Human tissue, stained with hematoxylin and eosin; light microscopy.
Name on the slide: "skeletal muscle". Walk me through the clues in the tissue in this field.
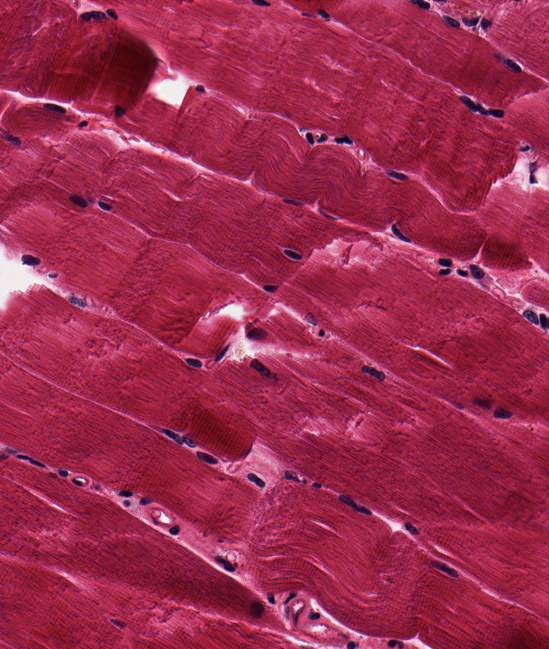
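I can follow fine transverse cross-striations running across the fibres along their length, and that suits skeletal muscle.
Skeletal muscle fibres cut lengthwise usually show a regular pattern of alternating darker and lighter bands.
Then the dark, elongated nuclei: they lie at the edges of the fibres rather than in their centres, which fits as well.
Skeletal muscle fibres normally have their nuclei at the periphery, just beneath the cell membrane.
Between neighbouring fibres I see only thin strands of connective tissue with small nuclei, and no fat cells anywhere in the field.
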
